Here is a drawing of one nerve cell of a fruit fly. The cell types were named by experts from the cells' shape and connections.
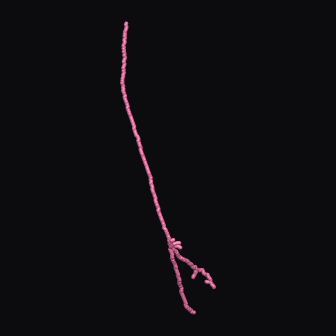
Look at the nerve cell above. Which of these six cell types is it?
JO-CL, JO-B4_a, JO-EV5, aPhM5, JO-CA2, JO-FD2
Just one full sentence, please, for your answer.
The neuron here is of the cell type JO-CL.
